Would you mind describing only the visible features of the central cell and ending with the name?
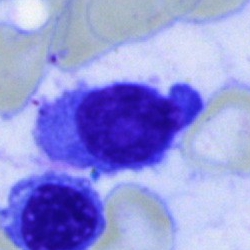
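Taking the features in turn, the nucleus sits in the right part of the cell. Its chromatin stains dark purple and looks fairly dense throughout. The cytoplasm forms a broad zone on the left side. At the upper left the cell edge is ragged, with small projections. The cell is a plasma cell.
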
